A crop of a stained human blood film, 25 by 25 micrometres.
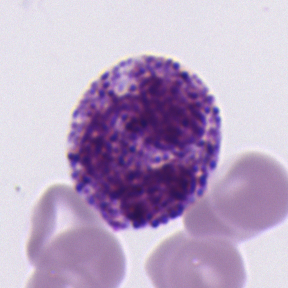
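Basophil, the cell in the middle of this view. See how its outline is round to slightly oval and smooth, with no projections. Granules lie over the nucleus, so you cannot trace its outline, and they stud the very edge of the cell to give it a beaded margin. No nucleolus is visible.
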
